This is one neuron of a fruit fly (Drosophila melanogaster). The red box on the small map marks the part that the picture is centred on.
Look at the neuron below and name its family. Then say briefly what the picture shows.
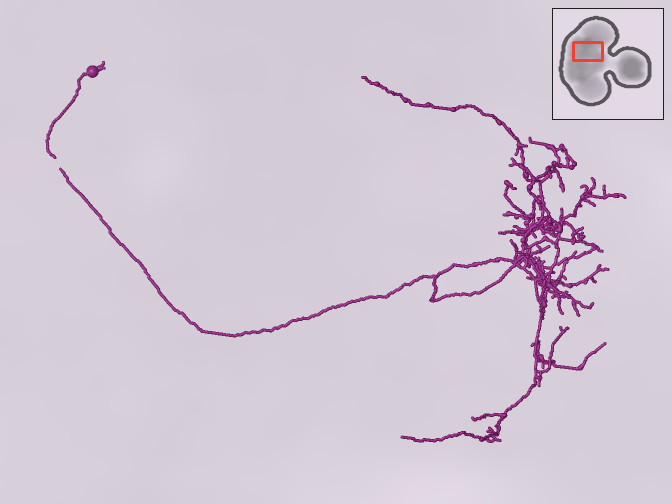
The family is hemilineage WEDd1. Its broad class is central-brain intrinsic neuron. Its cell body lies at the upper left of the picture. Dozens of branch ends can be seen.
